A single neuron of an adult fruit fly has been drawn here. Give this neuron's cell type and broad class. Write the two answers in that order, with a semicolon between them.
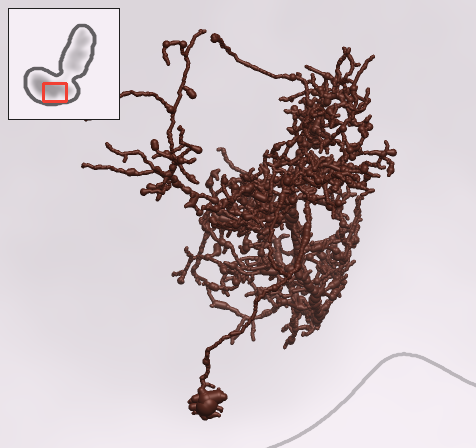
GNG301; central-brain intrinsic neuron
